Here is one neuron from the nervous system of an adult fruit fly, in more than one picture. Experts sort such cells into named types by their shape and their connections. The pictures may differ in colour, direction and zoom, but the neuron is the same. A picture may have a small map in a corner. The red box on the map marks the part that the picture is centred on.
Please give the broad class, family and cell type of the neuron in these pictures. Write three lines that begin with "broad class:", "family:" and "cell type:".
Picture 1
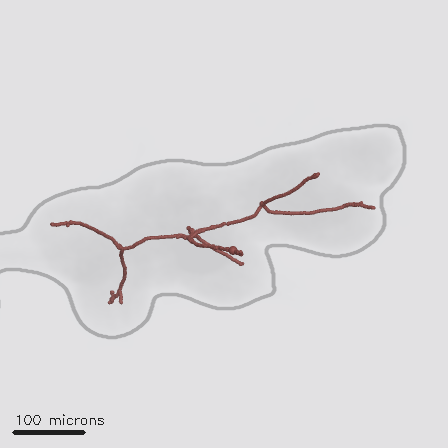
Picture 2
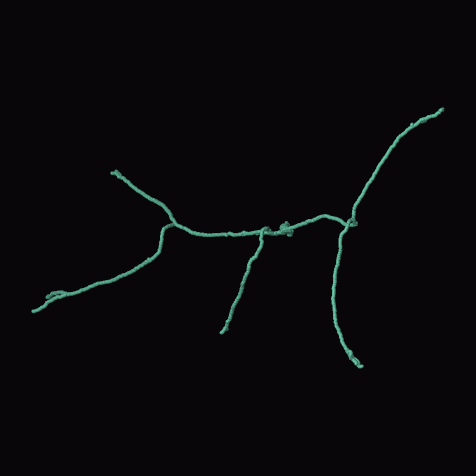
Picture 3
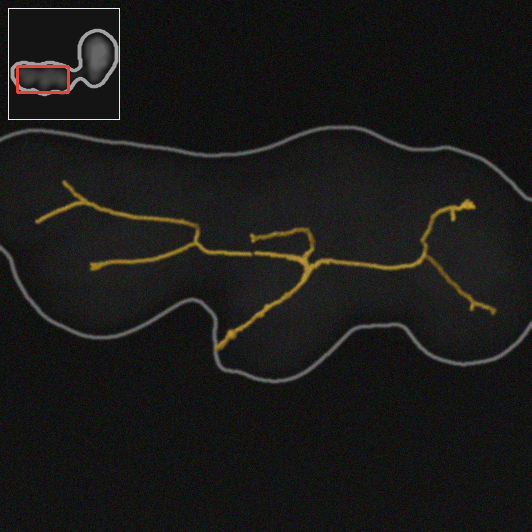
broad class: sensory neuron entering the nerve cord
family: class mechanosensory proprioceptive
cell type: SNpp53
